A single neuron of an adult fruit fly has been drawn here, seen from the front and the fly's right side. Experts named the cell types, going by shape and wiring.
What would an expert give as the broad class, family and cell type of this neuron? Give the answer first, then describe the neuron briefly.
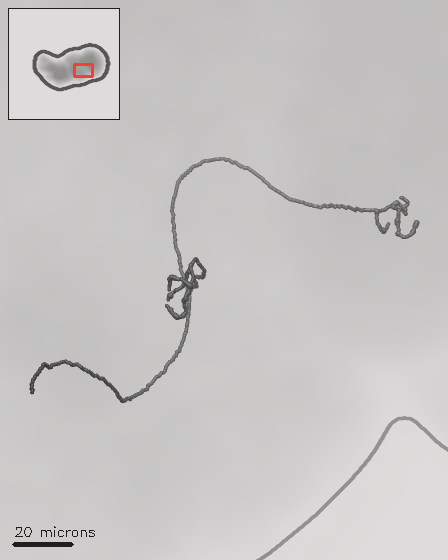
This is a sensory neuron entering the brain. The name of its family is class olfactory. Its cell type is ORN_VM5v. The drawing shows no cell body. From left to right in the picture it spans about 140 microns. There are a dozen or fewer branch ends.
